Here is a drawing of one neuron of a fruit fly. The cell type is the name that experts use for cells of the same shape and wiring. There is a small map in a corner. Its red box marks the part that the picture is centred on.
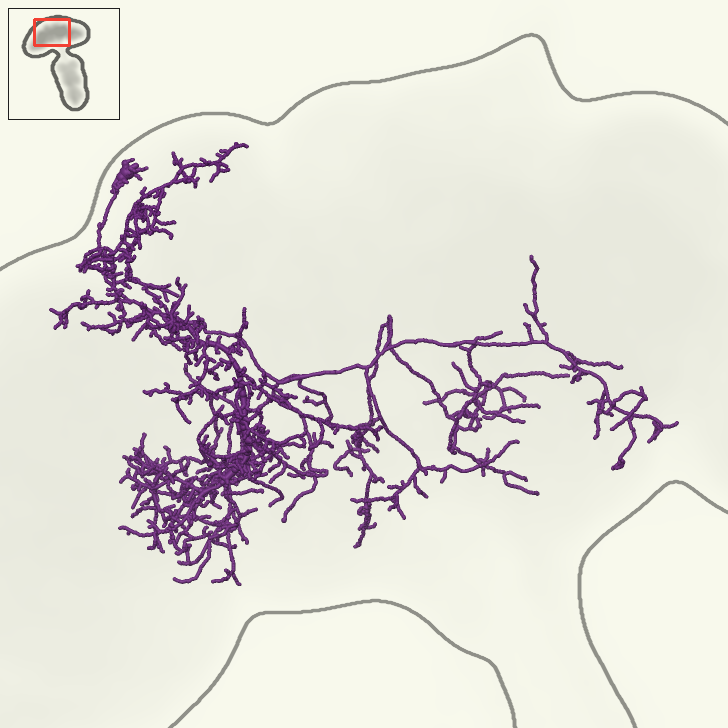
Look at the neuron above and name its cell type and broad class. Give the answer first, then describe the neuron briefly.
Its cell type is CL053. Its broad class is central-brain intrinsic neuron. It lies in the brain. More than a hundred branch ends can be seen.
